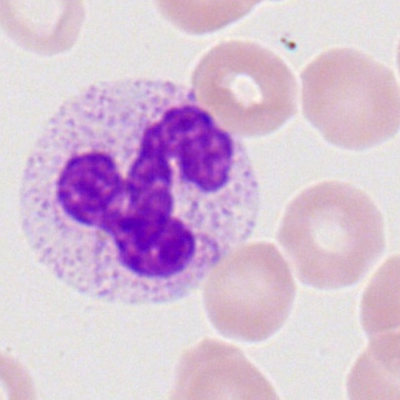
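Segmented neutrophil, in the centre of this stained blood smear. Its outline is round, and the edge looks smooth. The chromatin strikes me as dense, dark purple and coarsely clumped. There's plenty of pale pinkish-lilac cytoplasm, and, looking closely, fine lilac granules are scattered evenly through it.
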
